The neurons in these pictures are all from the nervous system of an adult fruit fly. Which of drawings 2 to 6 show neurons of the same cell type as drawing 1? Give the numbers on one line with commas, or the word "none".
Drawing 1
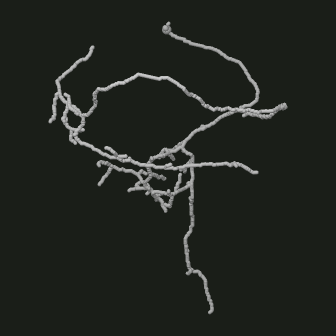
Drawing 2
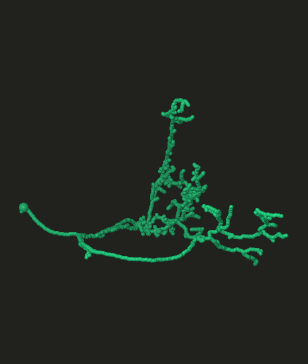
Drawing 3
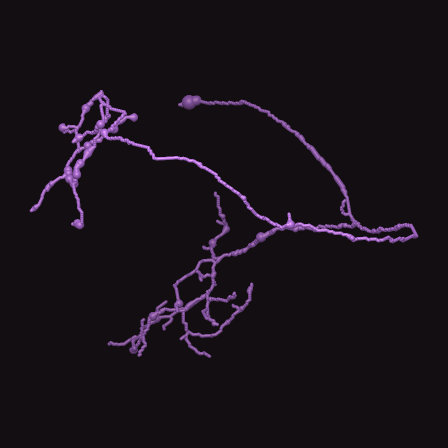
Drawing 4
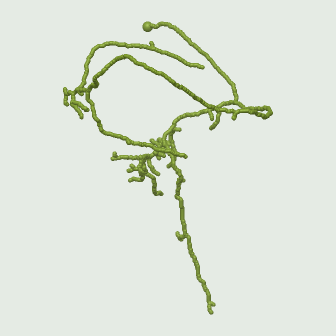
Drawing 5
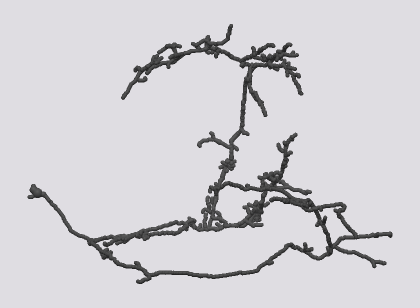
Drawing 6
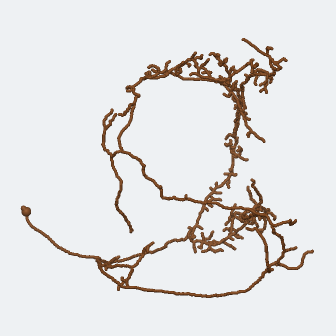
3, 4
